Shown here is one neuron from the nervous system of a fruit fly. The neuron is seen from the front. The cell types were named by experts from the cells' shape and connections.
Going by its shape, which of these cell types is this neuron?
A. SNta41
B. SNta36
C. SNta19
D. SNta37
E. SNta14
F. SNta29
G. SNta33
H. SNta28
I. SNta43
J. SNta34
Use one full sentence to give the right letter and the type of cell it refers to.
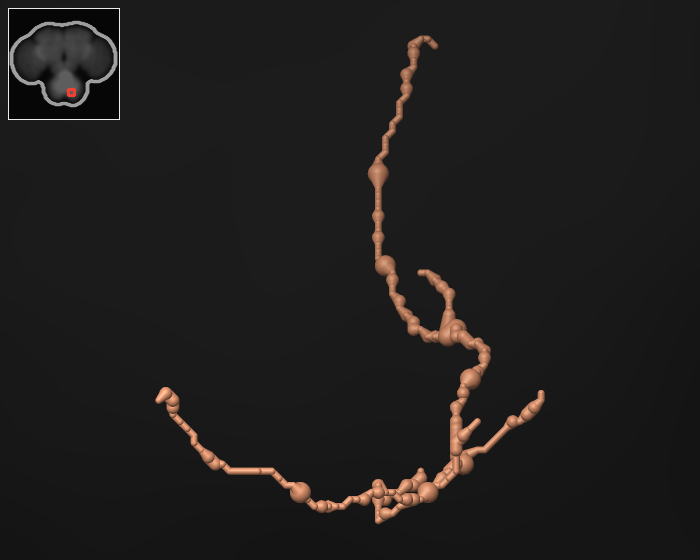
It is SNta28, given as option H, that the neuron is by cell type.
